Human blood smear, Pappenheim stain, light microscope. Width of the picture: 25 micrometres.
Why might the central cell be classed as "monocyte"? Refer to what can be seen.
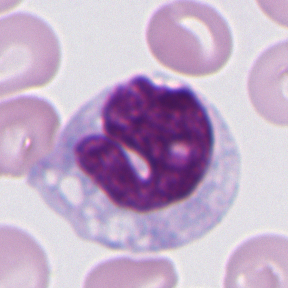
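In this monocyte, the nucleus is deeply folded, and a narrow cleft separates a lower-left lobe from the rest of it.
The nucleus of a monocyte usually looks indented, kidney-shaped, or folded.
The folding seen here agrees with that. The nucleus measures about 12 micrometres across.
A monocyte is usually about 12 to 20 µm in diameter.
The nucleus alone already reaches the lower end of that range. The chromatin is deep purple, with a mottled, lacy texture. The cytoplasm forms a broad rim that is widest on the lower-left side of the nucleus, and many small clear vacuoles lie in it, most visibly along the lower and left parts.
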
